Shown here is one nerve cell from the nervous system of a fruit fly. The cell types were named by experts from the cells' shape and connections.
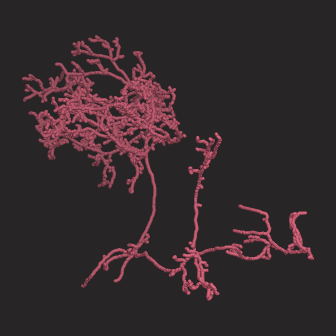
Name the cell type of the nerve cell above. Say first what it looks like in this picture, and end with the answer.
Dozens of branch ends can be seen. As drawn here it is about as wide as it is tall. Its broad class is nerve-cord intrinsic neuron. It is of cell type IN07B001.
